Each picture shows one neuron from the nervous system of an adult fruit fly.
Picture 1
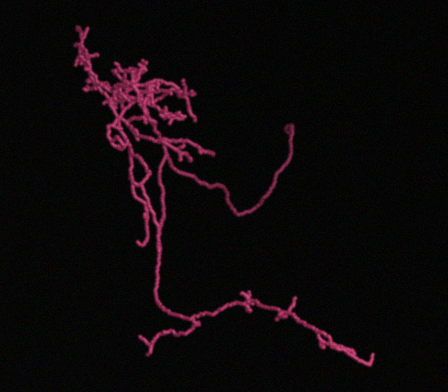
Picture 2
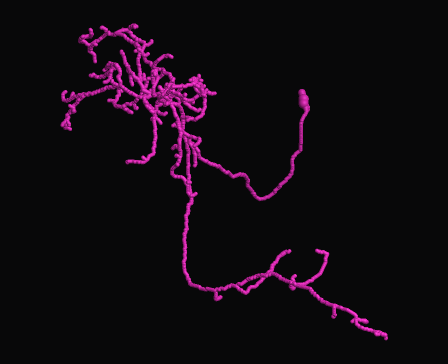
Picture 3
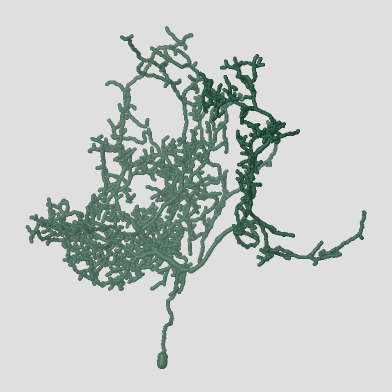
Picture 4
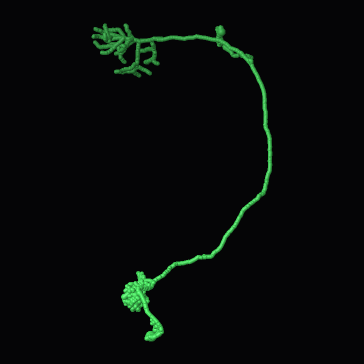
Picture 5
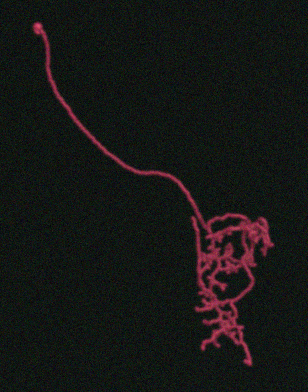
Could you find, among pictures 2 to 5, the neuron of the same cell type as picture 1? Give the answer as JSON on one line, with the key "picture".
{"picture": 2}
